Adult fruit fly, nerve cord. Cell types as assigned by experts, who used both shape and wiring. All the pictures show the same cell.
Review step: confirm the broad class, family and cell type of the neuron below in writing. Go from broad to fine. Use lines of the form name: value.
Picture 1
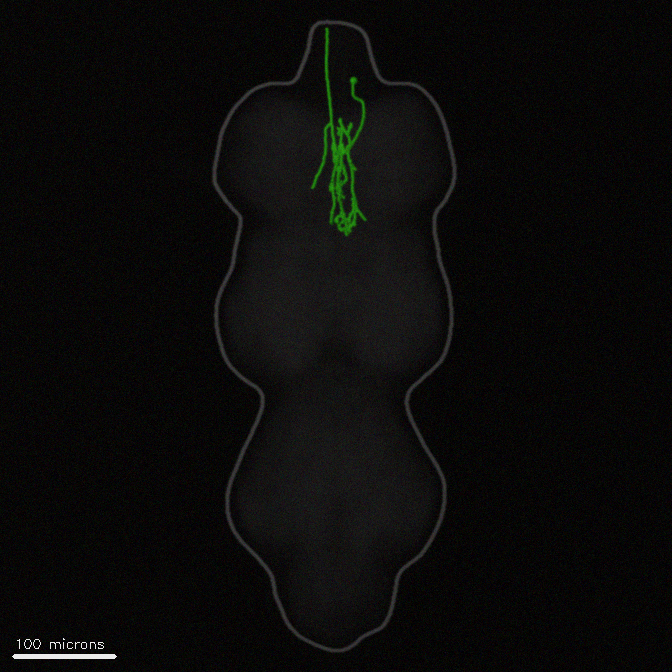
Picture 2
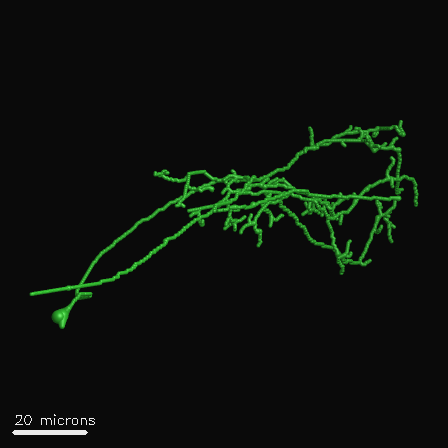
broad class: ascending neuron
family: hemilineage 08B
cell type: AN08B109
